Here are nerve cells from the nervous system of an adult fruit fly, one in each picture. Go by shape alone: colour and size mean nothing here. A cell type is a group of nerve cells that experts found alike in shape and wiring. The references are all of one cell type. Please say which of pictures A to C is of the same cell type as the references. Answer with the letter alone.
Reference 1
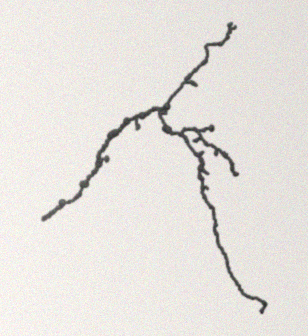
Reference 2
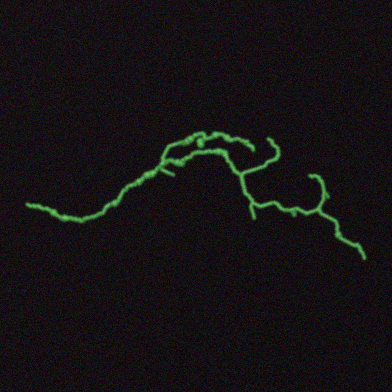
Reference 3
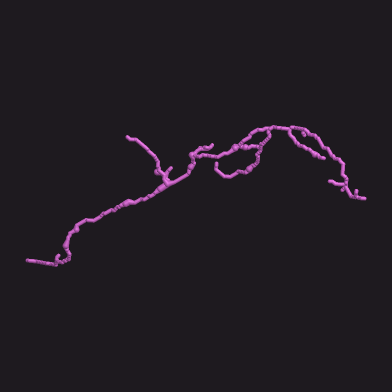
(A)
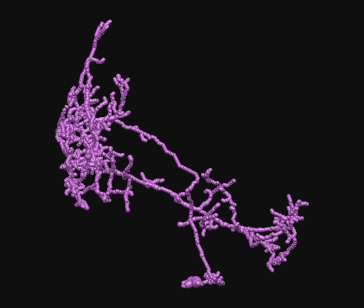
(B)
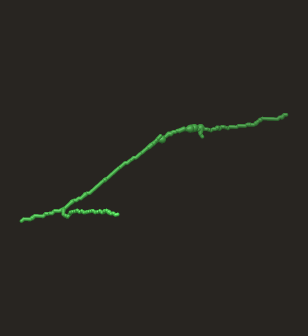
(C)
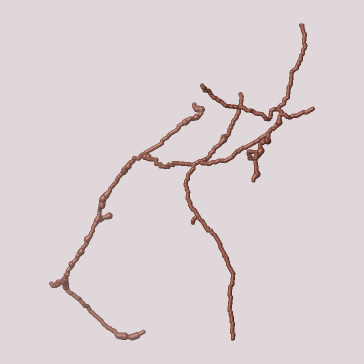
C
